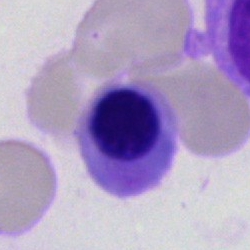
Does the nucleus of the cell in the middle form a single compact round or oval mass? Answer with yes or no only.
Yes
